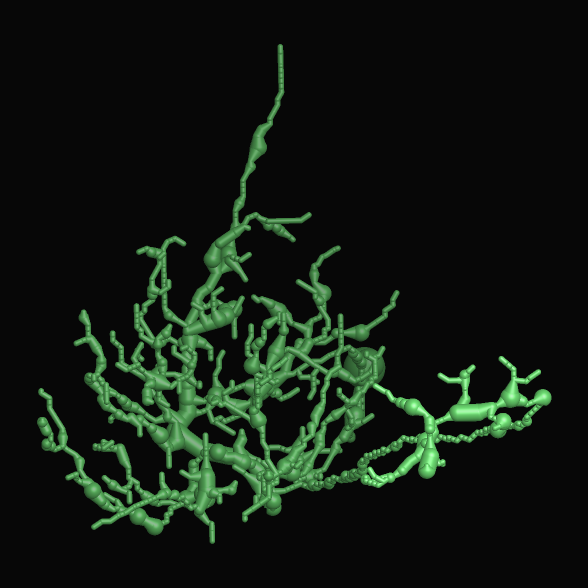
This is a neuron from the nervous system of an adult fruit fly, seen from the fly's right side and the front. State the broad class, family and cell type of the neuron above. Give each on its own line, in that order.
optic-lobe intrinsic neuron
Tlp
Tlp12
